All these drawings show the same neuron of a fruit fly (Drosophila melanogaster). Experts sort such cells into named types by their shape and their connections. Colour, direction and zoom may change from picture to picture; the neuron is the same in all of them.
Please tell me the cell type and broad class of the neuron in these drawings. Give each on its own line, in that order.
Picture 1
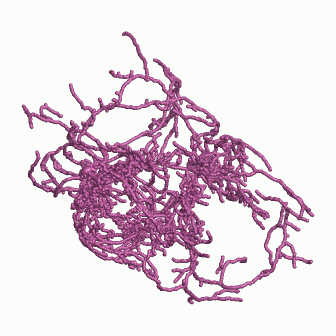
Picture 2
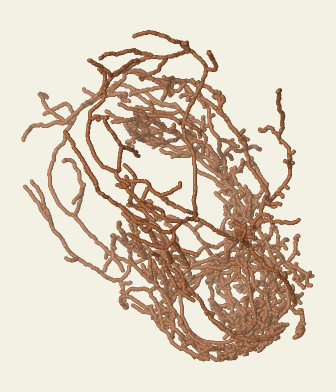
SMP048
central-brain intrinsic neuron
